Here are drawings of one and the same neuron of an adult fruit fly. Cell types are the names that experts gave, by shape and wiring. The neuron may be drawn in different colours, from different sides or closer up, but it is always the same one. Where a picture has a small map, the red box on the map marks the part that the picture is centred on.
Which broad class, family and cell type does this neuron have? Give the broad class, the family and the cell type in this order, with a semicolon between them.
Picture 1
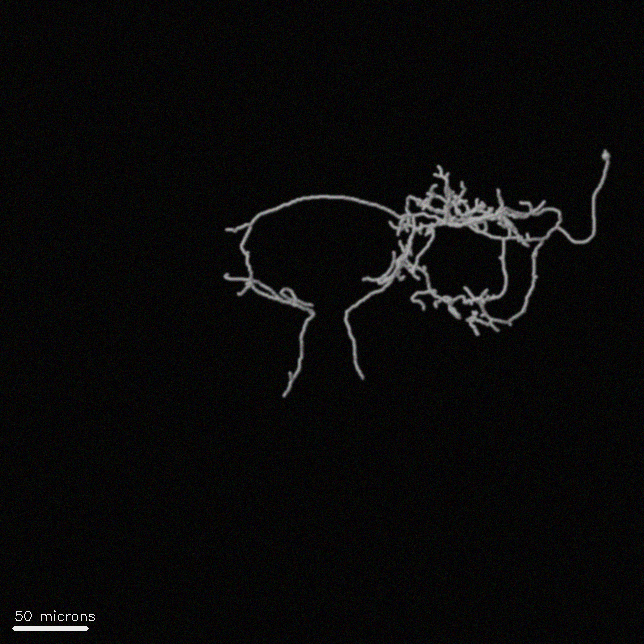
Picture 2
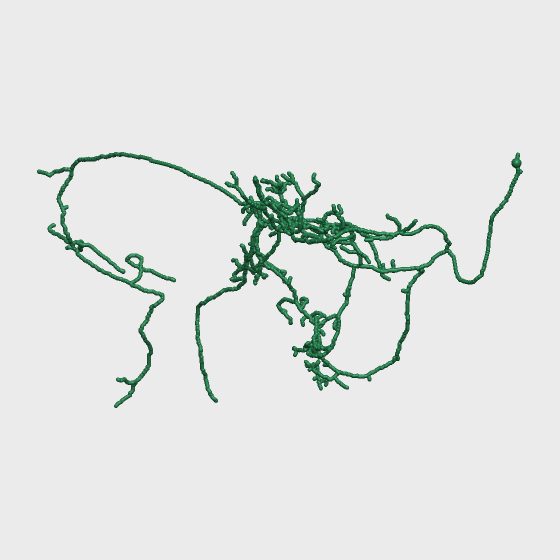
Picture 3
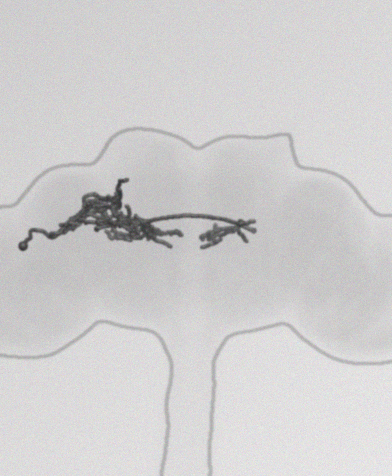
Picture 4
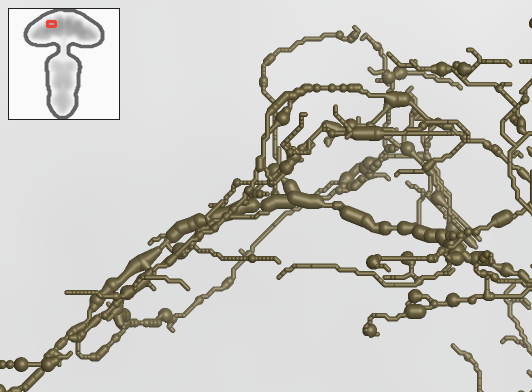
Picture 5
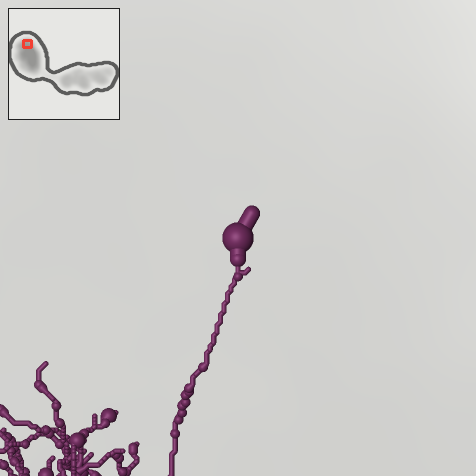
central-brain intrinsic neuron; hemilineage LHl1; AVLP760m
